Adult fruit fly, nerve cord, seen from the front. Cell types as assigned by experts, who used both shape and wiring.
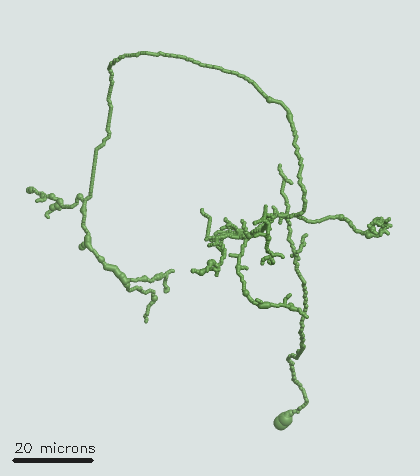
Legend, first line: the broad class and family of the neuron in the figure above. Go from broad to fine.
nerve-cord intrinsic neuron; hemilineage 02A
